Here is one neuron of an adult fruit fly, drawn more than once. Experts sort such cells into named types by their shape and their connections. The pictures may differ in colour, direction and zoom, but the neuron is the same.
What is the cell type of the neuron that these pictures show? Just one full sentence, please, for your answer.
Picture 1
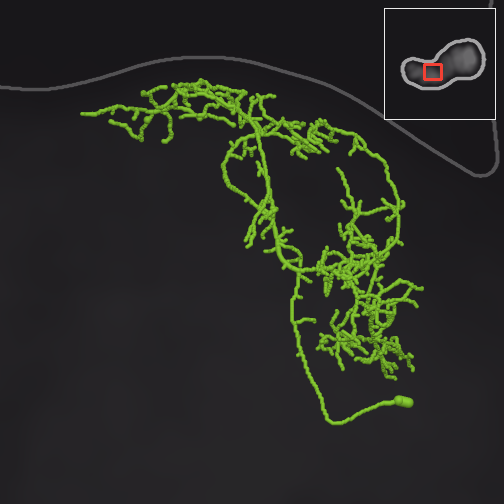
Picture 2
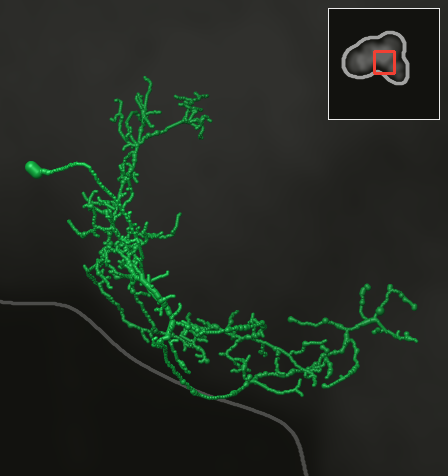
The cell type that fits this neuron is IN08A011.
